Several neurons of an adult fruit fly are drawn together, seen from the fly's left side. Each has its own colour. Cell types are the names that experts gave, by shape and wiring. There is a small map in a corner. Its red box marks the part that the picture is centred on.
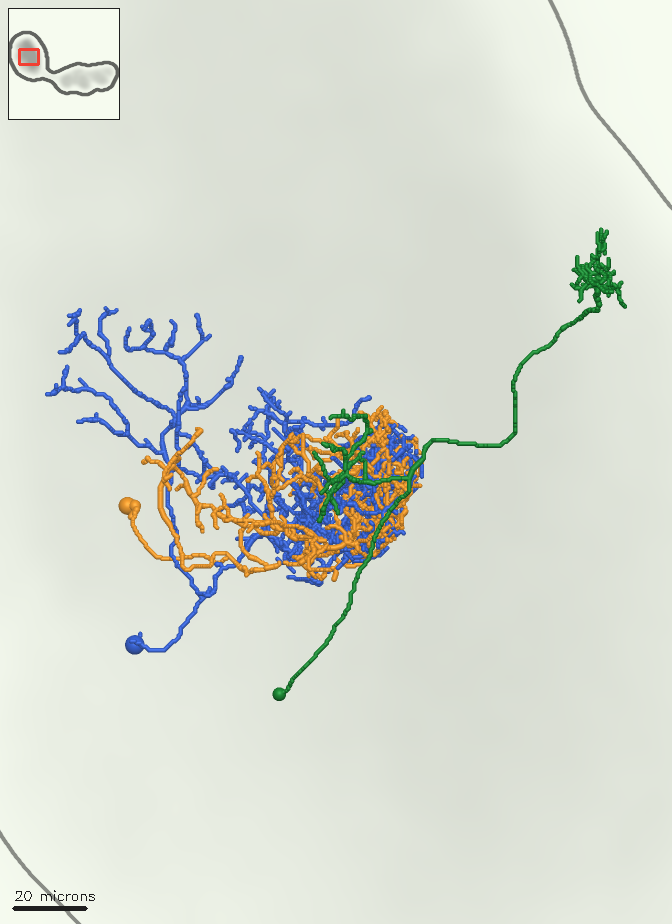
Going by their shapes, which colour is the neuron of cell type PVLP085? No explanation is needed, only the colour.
blue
